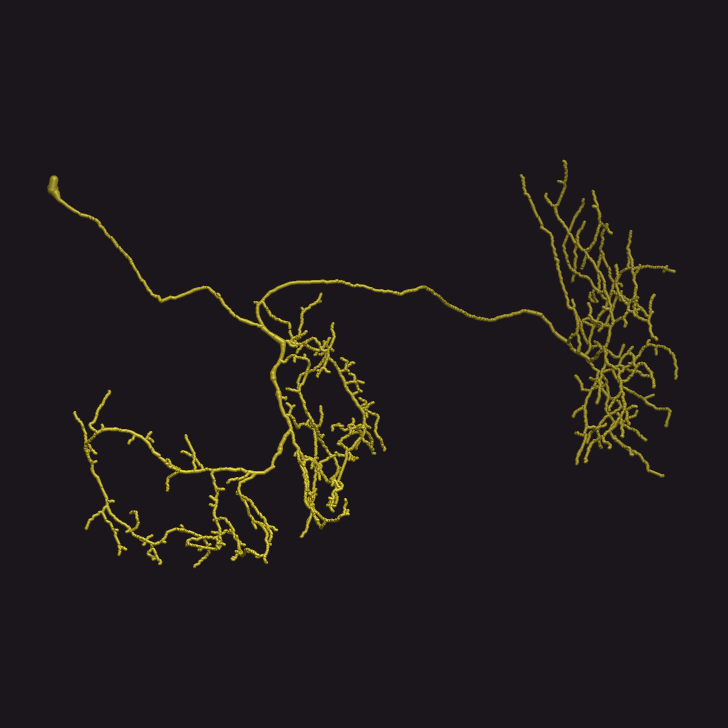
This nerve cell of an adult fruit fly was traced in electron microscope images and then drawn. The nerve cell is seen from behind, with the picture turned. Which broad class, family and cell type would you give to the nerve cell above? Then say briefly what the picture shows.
This is a visual centrifugal neuron. The family is hemilineage DM1_posterior. The cell type is MeVC12. The cell body is at the upper left of the picture. In this view it is wider than it is tall.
